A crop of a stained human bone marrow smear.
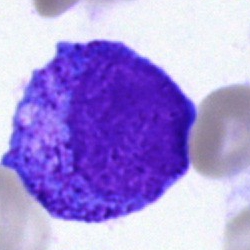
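Promyelocyte, the central cell in this stained bone marrow smear. Its outline looks roughly round, though slightly angular and uneven. The nucleus is large and fills the right part of the cell, and its dark purple chromatin is finely granular, without large dense clumps. Over on the left, purple granules are scattered through a paler zone of cytoplasm.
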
